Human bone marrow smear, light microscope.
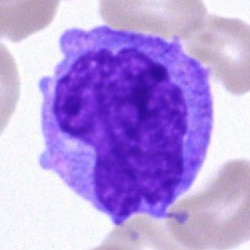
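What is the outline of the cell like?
Irregular, with small bulges along its edge and small blunt projections sticking out from the left edge.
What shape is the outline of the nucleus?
Irregular and folded.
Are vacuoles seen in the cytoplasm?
No clear vacuoles are seen.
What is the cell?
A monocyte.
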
